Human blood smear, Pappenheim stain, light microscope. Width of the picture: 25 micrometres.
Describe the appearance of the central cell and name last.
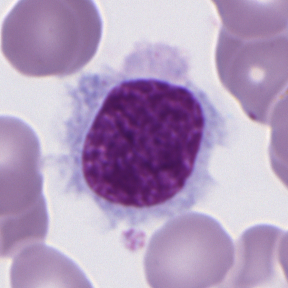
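See how ragged the border is, with fine hair-like projections all around the cytoplasm. The nucleus is a rounded oval, no indentation, no lobes. There's no nucleolus to be seen, and no coarse granules in the cytoplasm either. That's a hairy cell.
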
